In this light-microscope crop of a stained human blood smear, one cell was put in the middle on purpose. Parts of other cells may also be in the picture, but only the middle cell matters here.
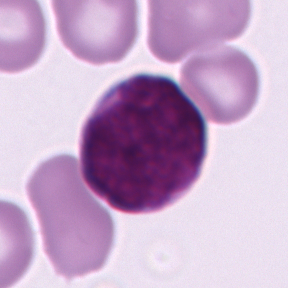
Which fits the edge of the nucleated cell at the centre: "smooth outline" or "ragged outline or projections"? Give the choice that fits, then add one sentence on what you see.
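Smooth outline. The cell outline is round to slightly polygonal and smooth.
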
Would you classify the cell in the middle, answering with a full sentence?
The cell sitting right in the middle is a myeloblast.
